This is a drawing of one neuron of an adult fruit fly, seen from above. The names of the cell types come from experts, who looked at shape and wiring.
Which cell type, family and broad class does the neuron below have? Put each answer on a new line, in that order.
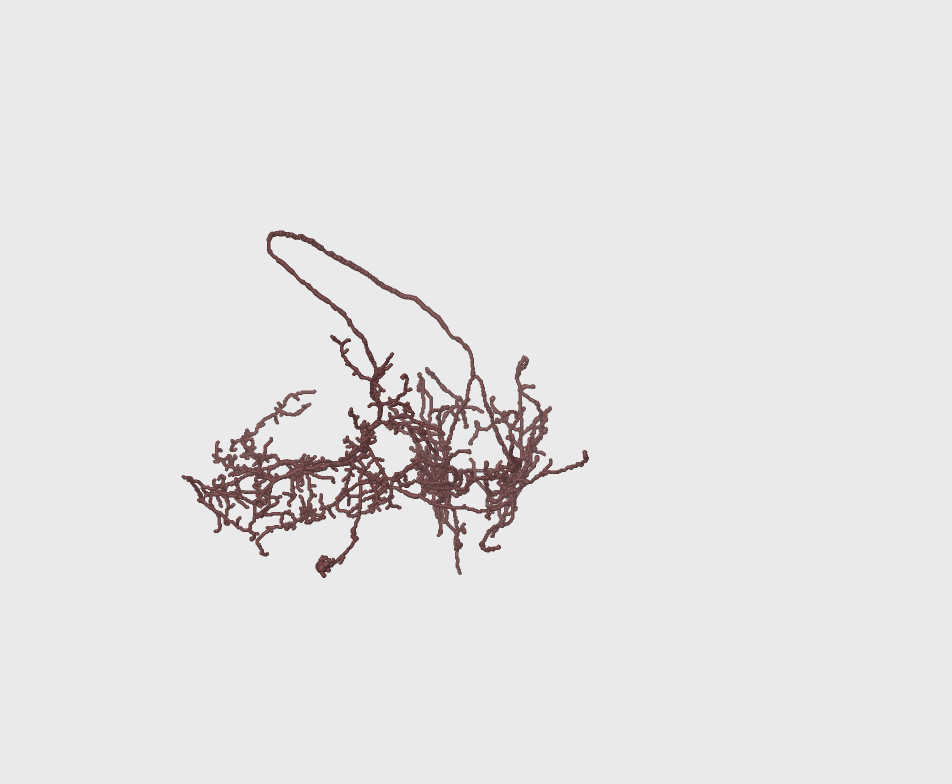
CL339
hemilineage DM6_central2
central-brain intrinsic neuron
